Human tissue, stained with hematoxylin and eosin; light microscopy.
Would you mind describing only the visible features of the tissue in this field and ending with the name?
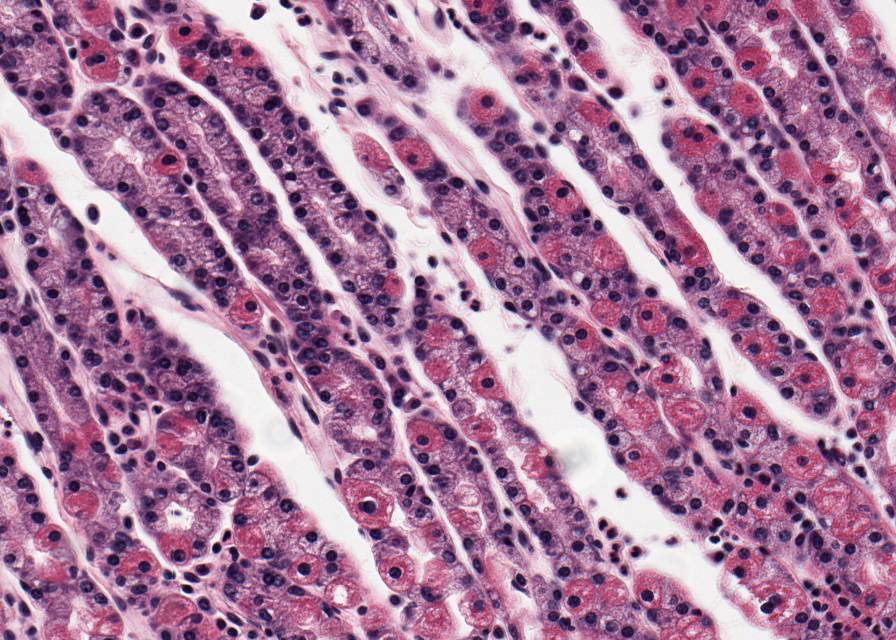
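Closely packed straight tubular glands run parallel, diagonally from upper left to lower right. Large rounded parietal cells with bright pink cytoplasm and a central round nucleus dot the glands, densest on the right. Many gland cells, chiefly leftward, have purple granular cytoplasm and small round dark nuclei. Gland lumens are mostly narrow or barely visible. This is stomach.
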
